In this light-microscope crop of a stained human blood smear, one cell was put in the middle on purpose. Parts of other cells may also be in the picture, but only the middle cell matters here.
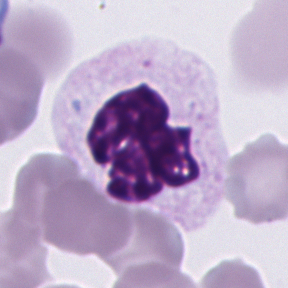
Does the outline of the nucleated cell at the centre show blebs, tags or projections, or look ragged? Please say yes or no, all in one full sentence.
No, smooth rather than rough is the outline of this cell.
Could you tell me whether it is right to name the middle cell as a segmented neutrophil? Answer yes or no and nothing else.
yes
